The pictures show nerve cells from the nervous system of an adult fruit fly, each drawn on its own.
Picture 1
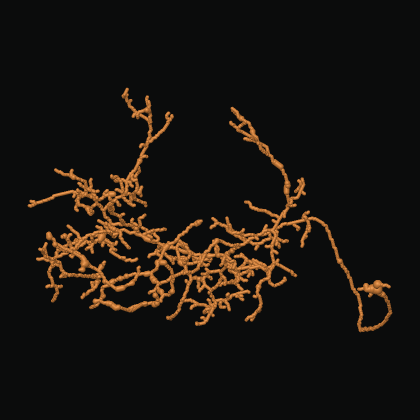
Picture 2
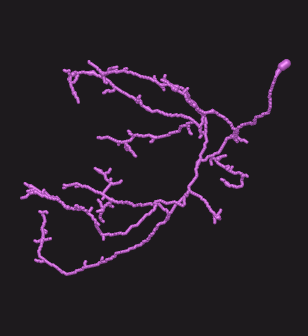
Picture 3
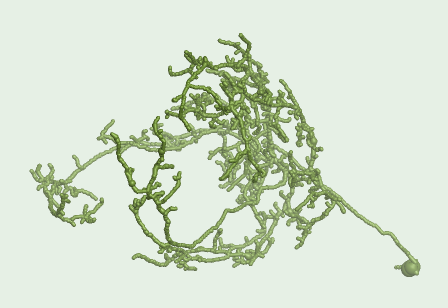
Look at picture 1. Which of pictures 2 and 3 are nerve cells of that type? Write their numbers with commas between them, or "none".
none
